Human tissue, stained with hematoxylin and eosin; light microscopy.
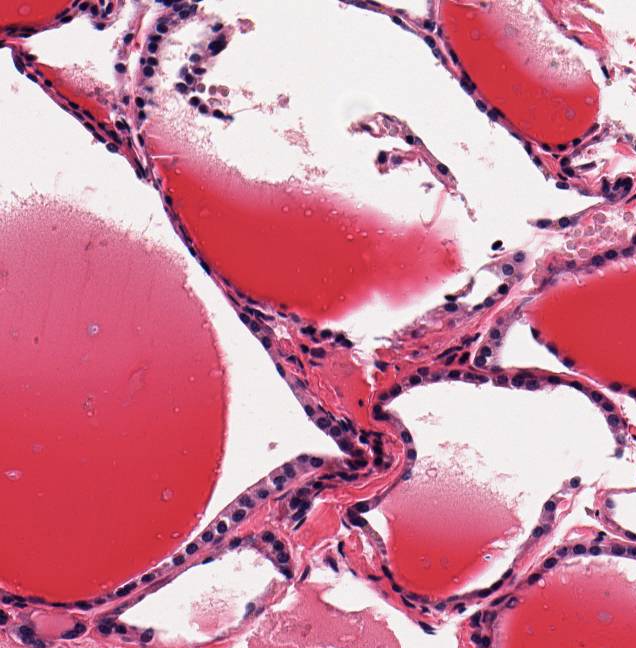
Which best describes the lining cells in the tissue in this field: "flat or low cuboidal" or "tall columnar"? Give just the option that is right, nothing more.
Flat or low cuboidal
